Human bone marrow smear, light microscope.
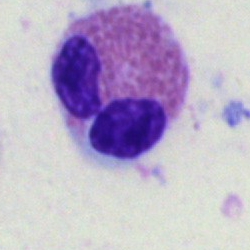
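Eosinophil, the central cell in a stained human bone marrow smear. Its nuclear lobes lie along the left and lower edges of the cell, and the chromatin is dark purple and densely clumped. Coarse pink-orange granules pack the cytoplasm, which takes up the upper and right part of the cell.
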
